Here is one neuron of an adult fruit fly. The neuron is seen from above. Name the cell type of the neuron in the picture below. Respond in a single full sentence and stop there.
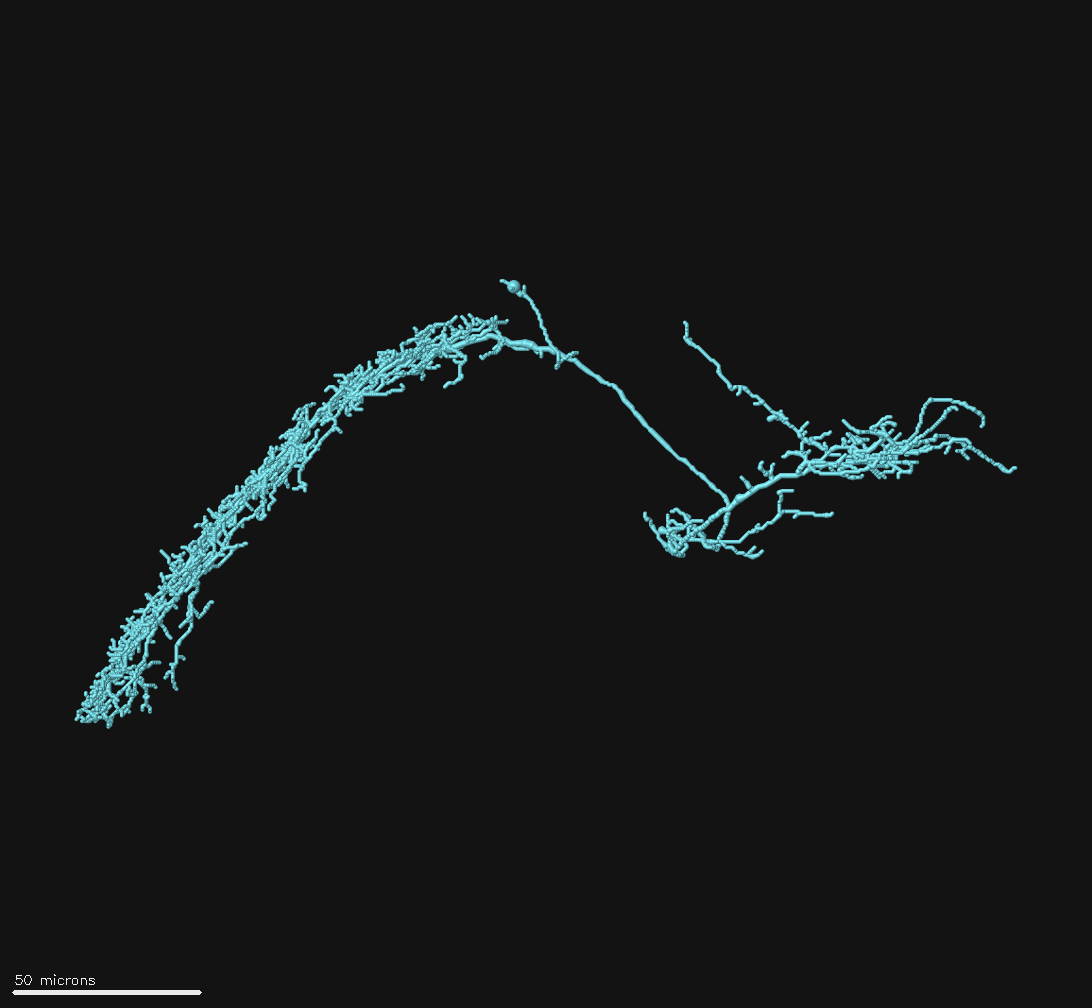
The cell type name MeVP45 applies to this neuron.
